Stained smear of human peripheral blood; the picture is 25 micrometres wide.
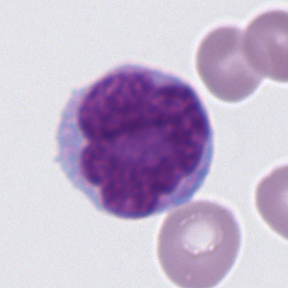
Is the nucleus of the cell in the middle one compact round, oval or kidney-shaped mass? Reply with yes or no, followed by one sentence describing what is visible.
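No. The nucleus is divided by deep clefts into several rounded lobes, like a cloverleaf.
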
